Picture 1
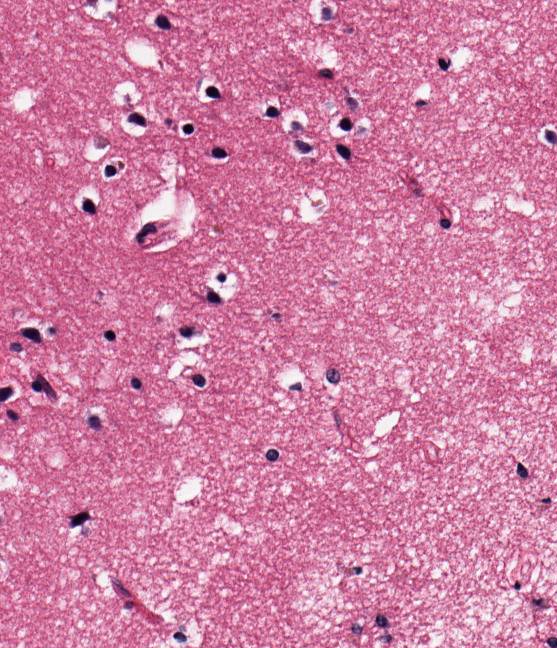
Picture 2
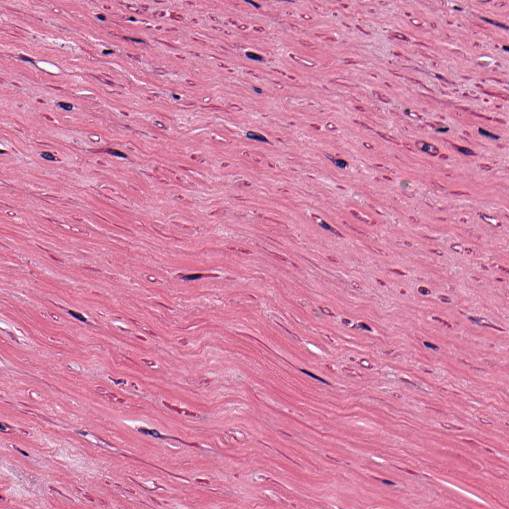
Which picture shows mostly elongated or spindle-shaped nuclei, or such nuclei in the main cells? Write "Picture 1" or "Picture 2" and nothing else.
Picture 2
